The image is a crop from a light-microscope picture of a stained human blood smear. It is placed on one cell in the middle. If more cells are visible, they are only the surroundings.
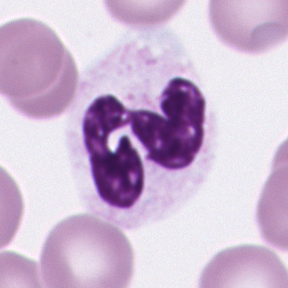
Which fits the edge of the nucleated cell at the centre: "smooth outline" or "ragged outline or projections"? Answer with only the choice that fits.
Smooth outline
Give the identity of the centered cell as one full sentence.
The cell sitting right in the middle is a segmented neutrophil.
